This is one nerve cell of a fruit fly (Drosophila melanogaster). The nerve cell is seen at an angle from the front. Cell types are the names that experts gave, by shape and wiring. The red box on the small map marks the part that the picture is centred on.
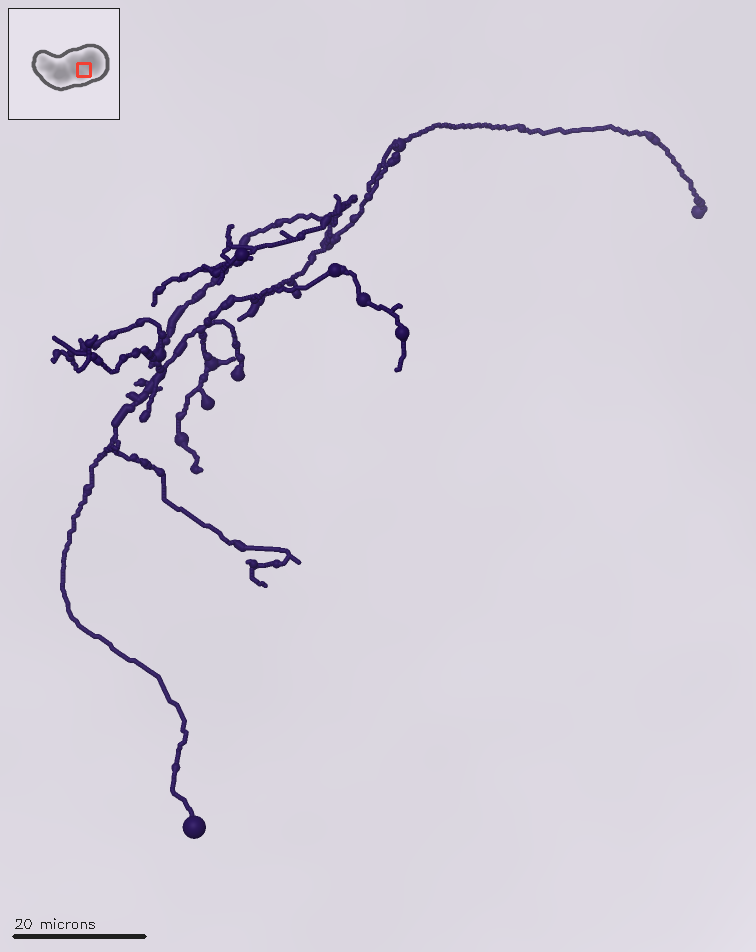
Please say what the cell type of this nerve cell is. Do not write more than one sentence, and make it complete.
It is to cell type v2LN46 that the nerve cell belongs.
